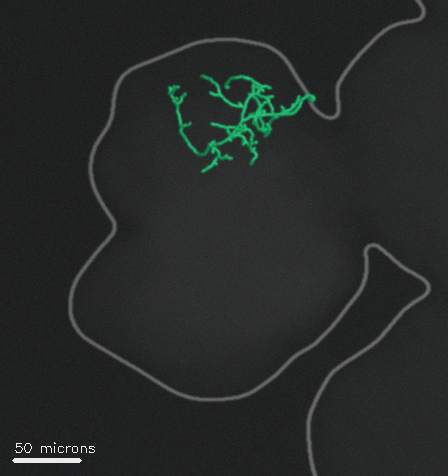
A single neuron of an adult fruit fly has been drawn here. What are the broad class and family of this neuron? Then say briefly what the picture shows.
This is a nerve-cord intrinsic neuron. The family is hemilineage 09A. From left to right in the picture it spans about 110 microns. In this view it is wider than it is tall.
